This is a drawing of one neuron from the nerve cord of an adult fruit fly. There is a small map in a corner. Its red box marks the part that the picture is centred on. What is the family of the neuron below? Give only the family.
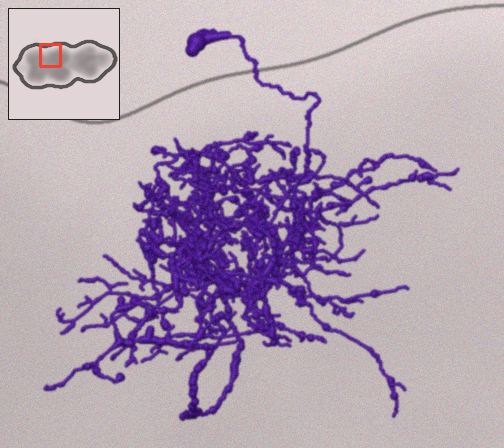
hemilineage 17B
